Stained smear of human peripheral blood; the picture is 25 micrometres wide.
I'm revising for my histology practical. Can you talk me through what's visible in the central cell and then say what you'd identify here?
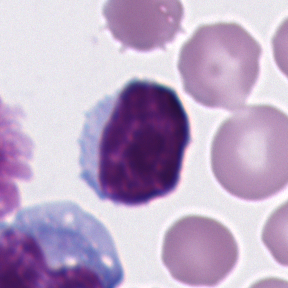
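Pale greyish blue cytoplasm surrounds a nucleus that stains dark purple throughout. The nucleus forms a single mass, without lobes or deep indentations. On the left, the outer edge of the cell is slightly irregular, with small bumps. It is a typical lymphocyte.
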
